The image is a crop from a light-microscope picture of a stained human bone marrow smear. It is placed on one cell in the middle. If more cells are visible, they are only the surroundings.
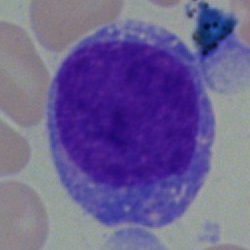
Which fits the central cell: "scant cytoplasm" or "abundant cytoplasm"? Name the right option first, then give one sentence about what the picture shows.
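Scant cytoplasm. The nucleus fills most of the cell.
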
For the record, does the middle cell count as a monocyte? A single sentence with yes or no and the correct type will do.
No, the central cell does not count as a monocyte; it is a blast.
